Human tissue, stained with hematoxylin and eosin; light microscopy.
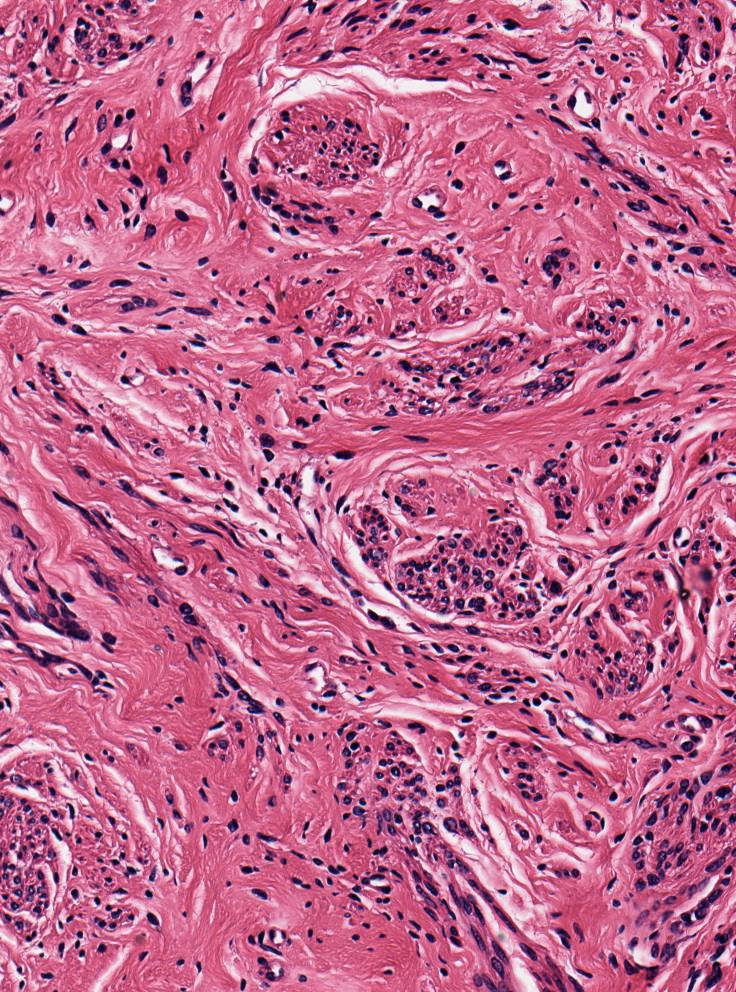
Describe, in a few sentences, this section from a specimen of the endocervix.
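Look across the whole field: rounded nests of small cells lie scattered in dense collagenous stroma, the largest and most cellular just right of centre. Cells in the nests have small, round, dark-staining nuclei. Single spindle cells with elongated dark nuclei lie between collagen bundles.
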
